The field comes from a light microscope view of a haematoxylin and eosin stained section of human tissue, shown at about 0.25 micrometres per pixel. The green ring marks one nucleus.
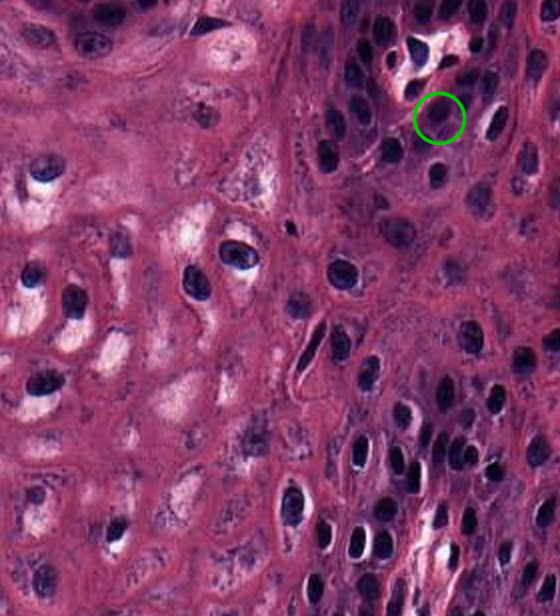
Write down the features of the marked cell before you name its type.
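The nucleus is oval and dark, about the same size as the crowded nuclei around it. Little cytoplasm is seen; it is purplish pink, and the cell's outline against its neighbours is indistinct. Type of cell: squamous epithelial cell.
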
